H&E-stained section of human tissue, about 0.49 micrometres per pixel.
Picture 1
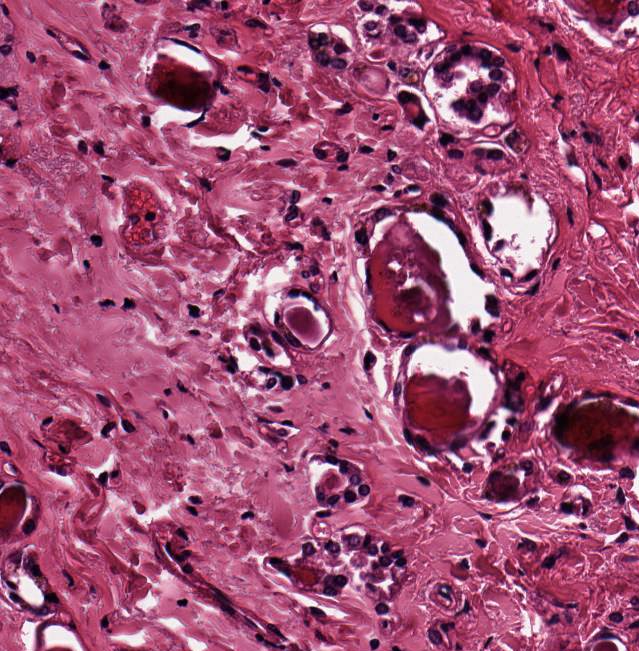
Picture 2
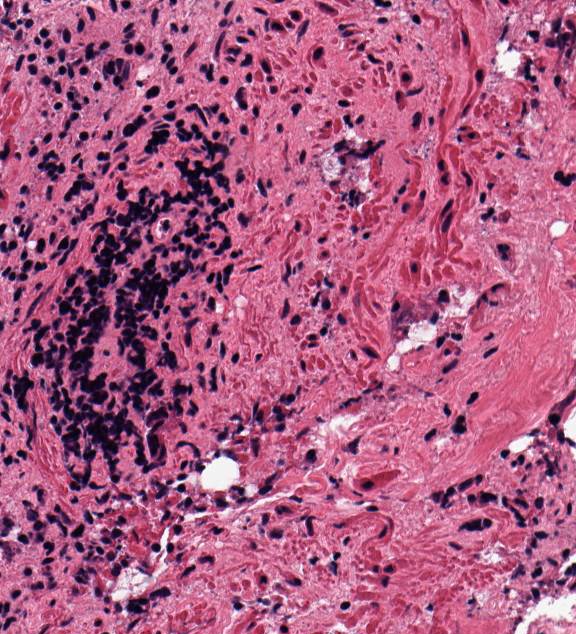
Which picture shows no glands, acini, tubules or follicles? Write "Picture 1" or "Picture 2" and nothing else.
Picture 2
